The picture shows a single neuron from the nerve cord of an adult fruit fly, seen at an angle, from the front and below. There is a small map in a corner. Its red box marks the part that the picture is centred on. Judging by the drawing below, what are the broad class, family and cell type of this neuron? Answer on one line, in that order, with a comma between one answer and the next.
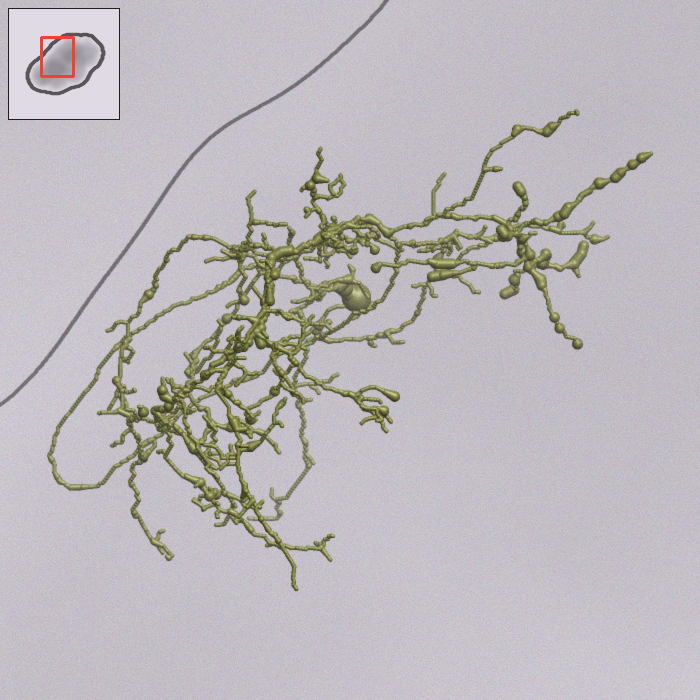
nerve-cord intrinsic neuron, hemilineage 11B, IN11B015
